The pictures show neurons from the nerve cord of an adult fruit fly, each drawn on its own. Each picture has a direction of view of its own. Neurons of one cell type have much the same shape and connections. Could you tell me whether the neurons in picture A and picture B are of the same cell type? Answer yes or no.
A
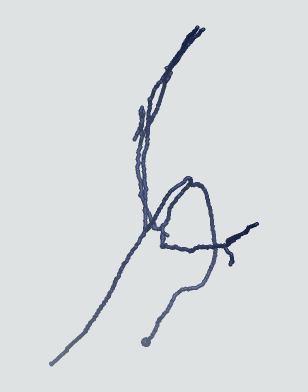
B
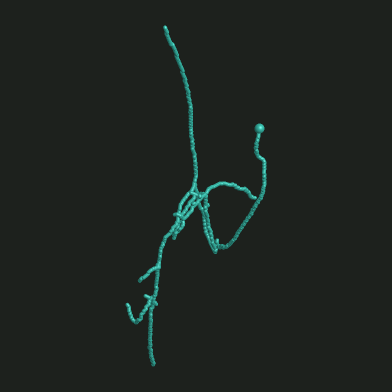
yes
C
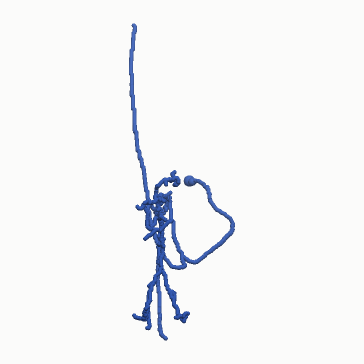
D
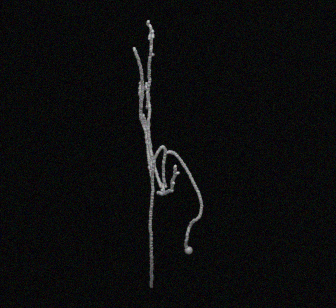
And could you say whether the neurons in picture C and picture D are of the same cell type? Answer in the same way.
yes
